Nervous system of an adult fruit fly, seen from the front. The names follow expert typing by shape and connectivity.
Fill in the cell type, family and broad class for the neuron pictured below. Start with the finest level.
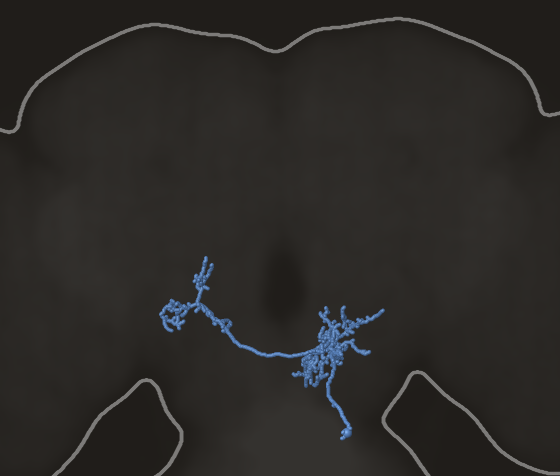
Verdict: GNG358; hemilineage MX7; central-brain intrinsic neuron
